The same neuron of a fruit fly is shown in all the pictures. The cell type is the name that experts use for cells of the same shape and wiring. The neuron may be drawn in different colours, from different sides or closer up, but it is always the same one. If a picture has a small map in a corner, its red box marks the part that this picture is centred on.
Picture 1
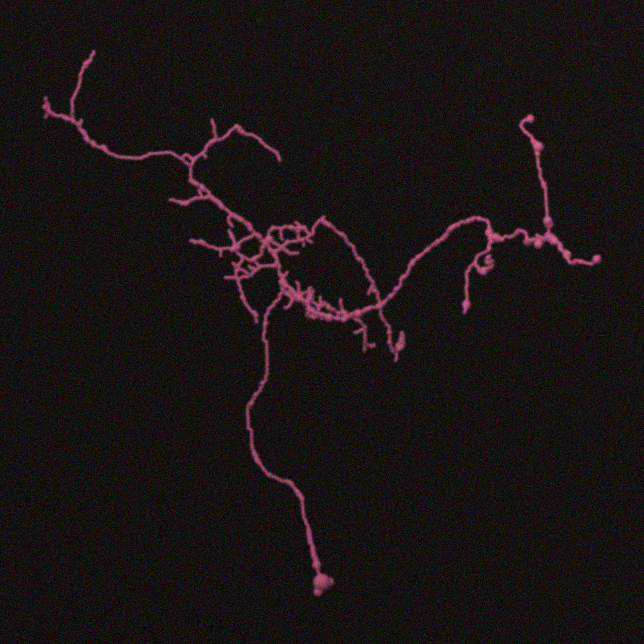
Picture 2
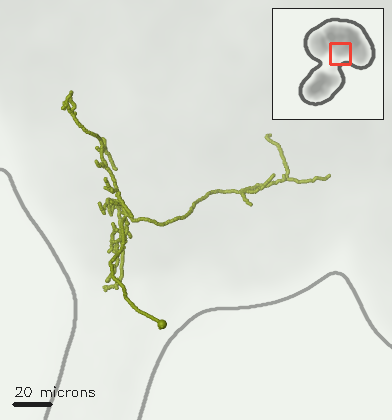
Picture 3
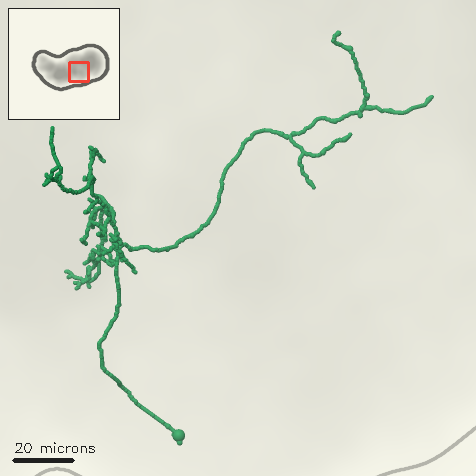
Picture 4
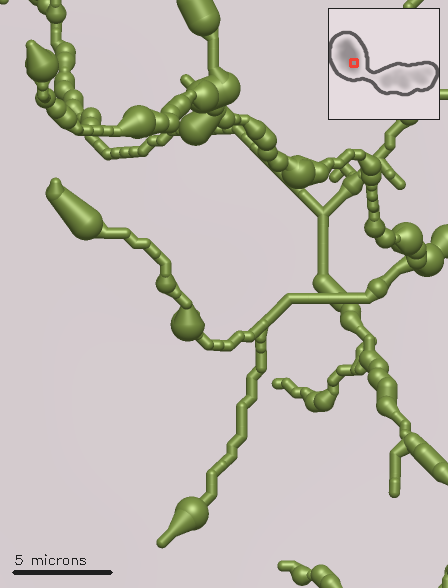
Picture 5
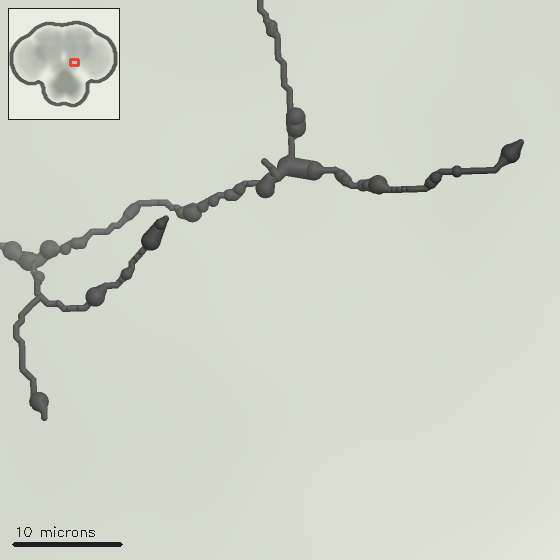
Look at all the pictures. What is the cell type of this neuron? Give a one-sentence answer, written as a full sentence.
As for cell type, this neuron is GNG435.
